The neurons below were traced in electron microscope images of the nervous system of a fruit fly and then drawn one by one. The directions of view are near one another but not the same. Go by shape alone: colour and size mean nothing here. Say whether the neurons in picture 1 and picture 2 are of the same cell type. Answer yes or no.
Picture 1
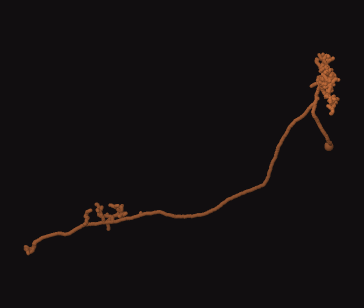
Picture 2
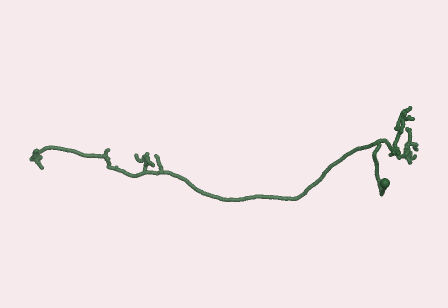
yes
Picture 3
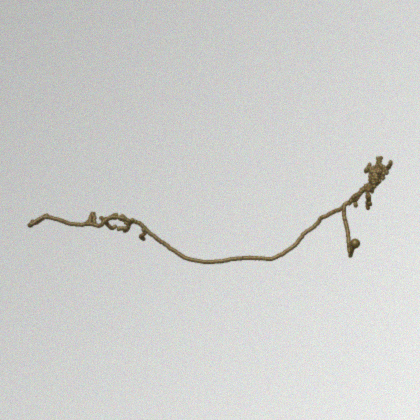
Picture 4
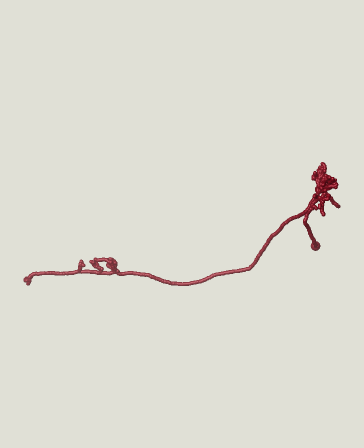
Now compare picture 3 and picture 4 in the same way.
yes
